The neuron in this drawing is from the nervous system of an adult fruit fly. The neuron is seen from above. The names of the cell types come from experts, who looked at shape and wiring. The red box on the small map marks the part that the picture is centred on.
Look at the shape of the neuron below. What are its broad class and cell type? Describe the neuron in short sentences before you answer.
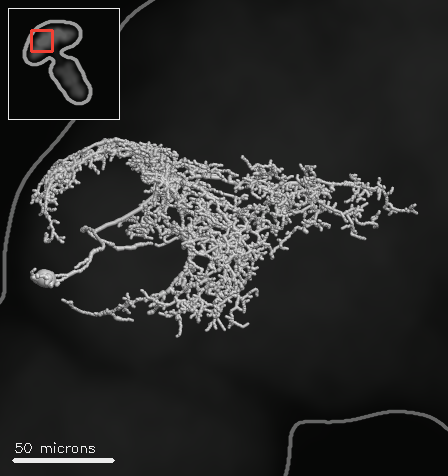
It is in the brain and does not reach the nerve cord. From left to right in the picture it spans about 200 microns. Dozens of branch ends can be seen. This is a central-brain intrinsic neuron. Its cell type is AVLP077.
